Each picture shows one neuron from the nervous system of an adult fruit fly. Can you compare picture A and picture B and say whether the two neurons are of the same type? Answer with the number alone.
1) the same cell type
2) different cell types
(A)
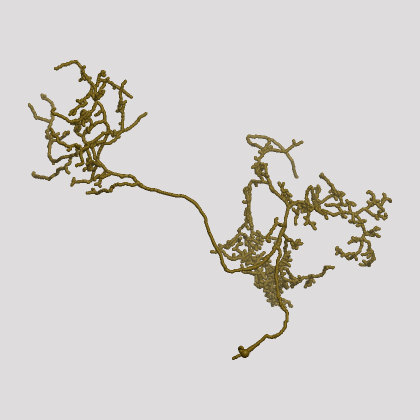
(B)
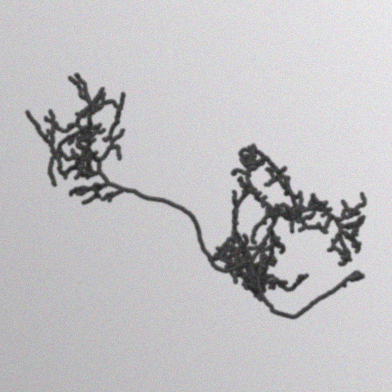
1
